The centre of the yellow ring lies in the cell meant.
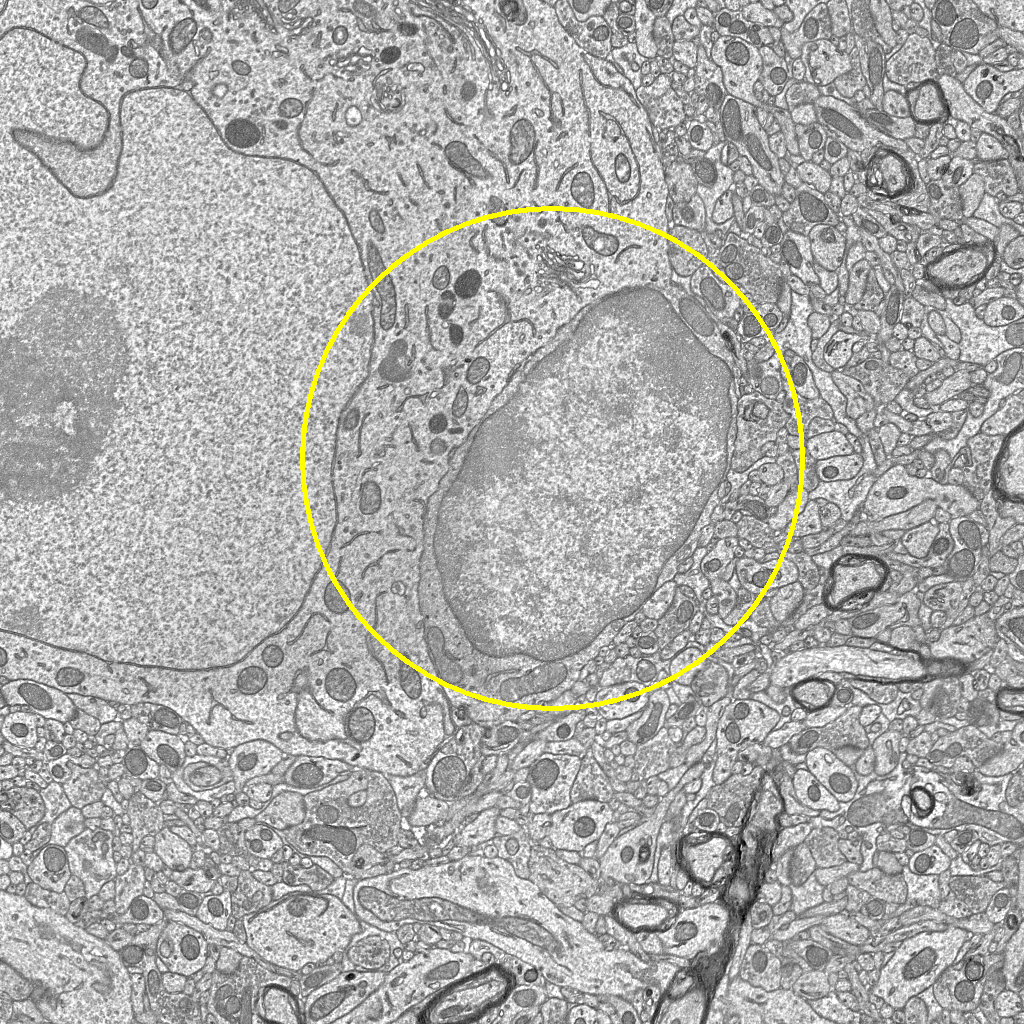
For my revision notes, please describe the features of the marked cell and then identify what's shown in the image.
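First, the nucleus: an elongated oval, its long axis running from upper right to lower left. Its envelope traces a mostly smooth outline without deep infoldings. Above its upper end, a Golgi stack sits in the cytoplasm. Close by on the left lies a much larger cell body with a large pale nucleus. This is an oligodendrocyte.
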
